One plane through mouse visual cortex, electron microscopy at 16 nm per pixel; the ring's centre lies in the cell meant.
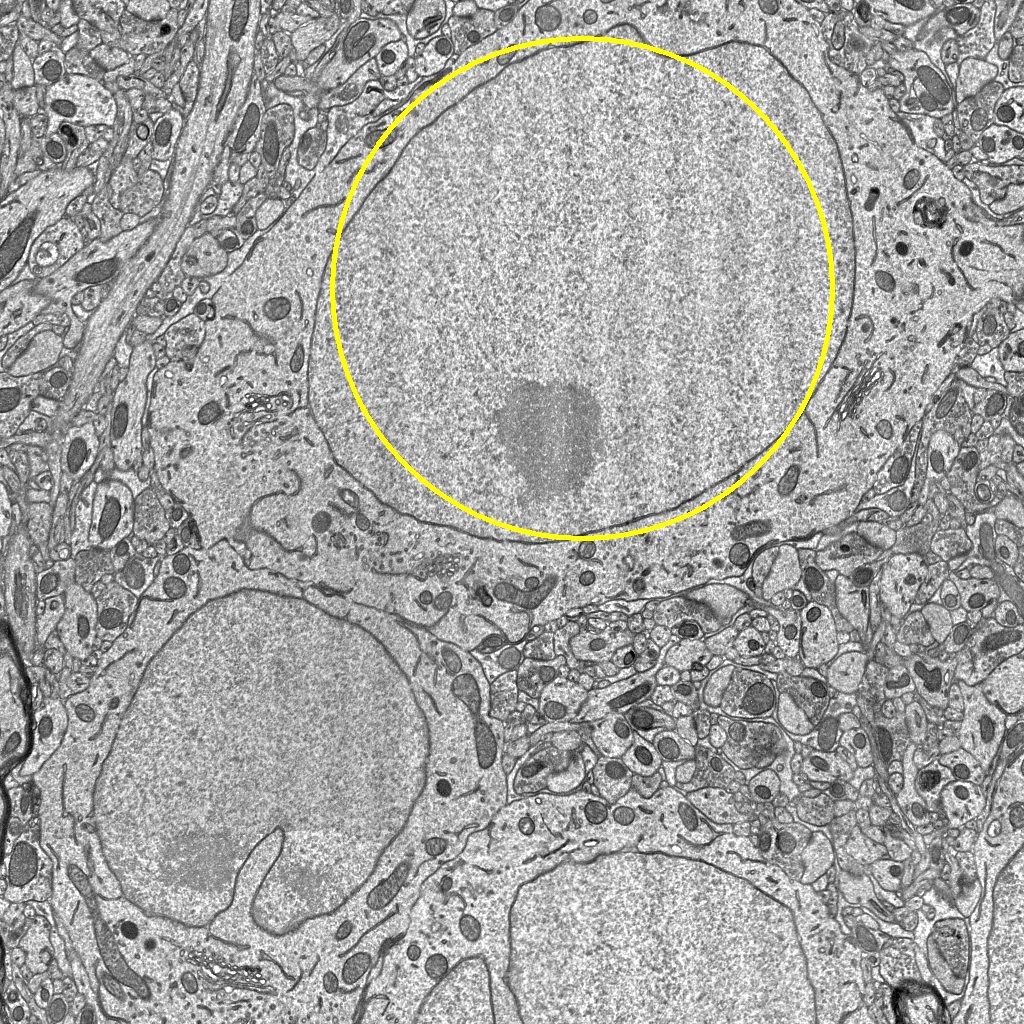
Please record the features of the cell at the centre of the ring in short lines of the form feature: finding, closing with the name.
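Nucleus: round, seen whole.
Nuclear envelope: smooth, no deep fold.
Chromatin: pale, finely spread, no dark band along envelope.
Nucleolus: single, large, in lower part of nucleus.
Name: excitatory neuron.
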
